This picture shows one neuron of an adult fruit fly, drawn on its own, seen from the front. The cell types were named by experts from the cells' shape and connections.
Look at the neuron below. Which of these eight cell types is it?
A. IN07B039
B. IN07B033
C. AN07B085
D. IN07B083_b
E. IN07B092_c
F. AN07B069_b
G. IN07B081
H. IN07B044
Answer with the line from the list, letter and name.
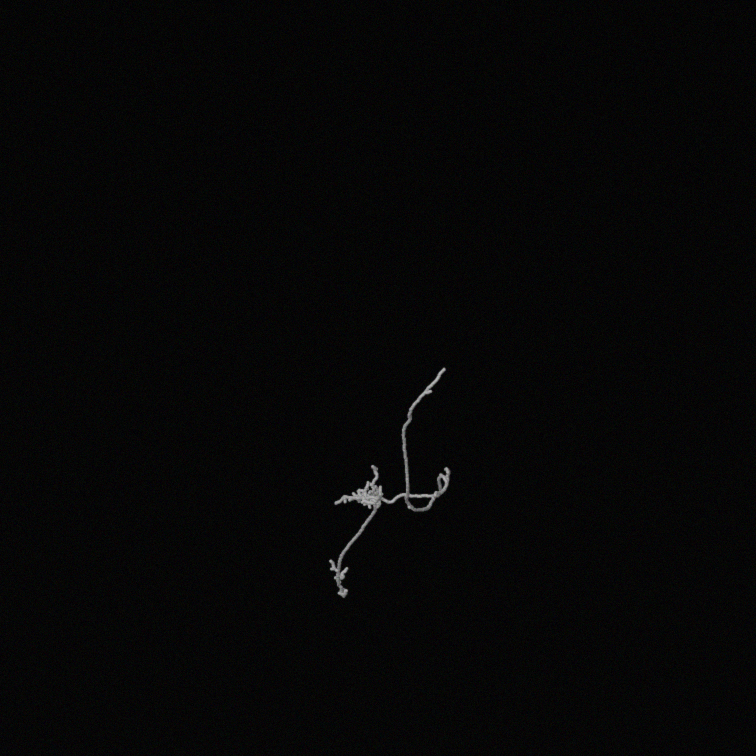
C. AN07B085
